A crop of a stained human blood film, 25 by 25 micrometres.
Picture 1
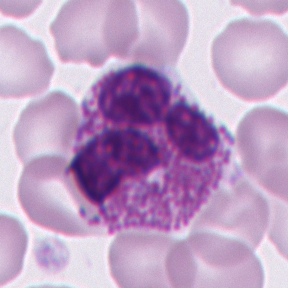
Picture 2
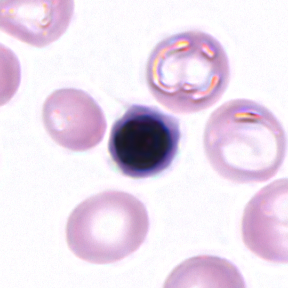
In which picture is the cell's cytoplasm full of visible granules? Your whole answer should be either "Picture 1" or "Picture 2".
Picture 1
